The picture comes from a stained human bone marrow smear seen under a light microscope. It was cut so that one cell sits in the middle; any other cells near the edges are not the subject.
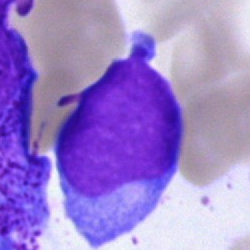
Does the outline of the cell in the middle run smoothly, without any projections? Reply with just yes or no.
No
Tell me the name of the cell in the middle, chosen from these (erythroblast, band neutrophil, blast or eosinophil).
blast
